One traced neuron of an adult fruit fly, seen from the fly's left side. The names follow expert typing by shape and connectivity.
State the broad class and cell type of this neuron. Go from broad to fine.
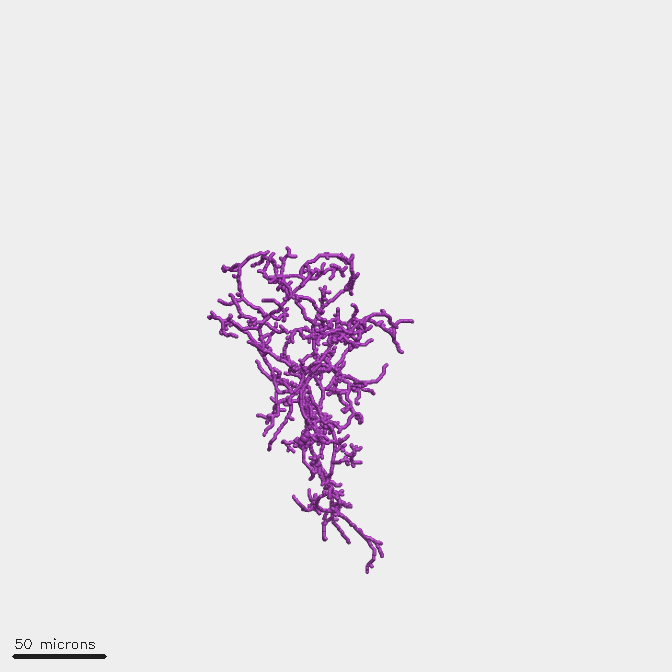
central-brain intrinsic neuron; AVLP398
